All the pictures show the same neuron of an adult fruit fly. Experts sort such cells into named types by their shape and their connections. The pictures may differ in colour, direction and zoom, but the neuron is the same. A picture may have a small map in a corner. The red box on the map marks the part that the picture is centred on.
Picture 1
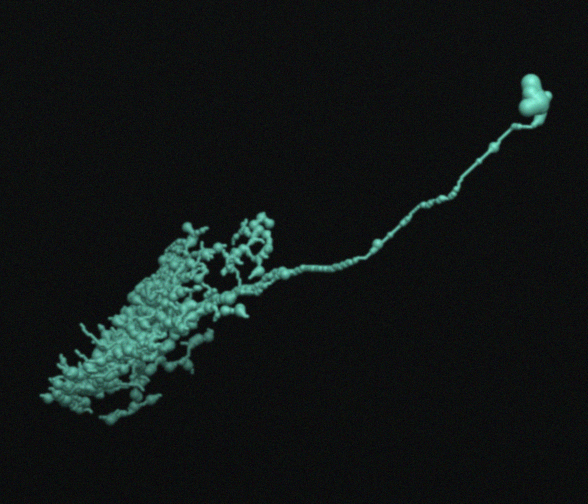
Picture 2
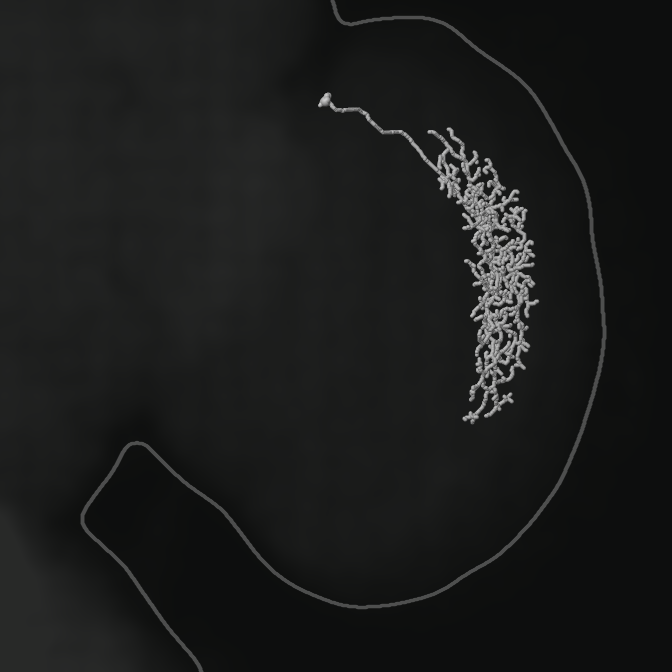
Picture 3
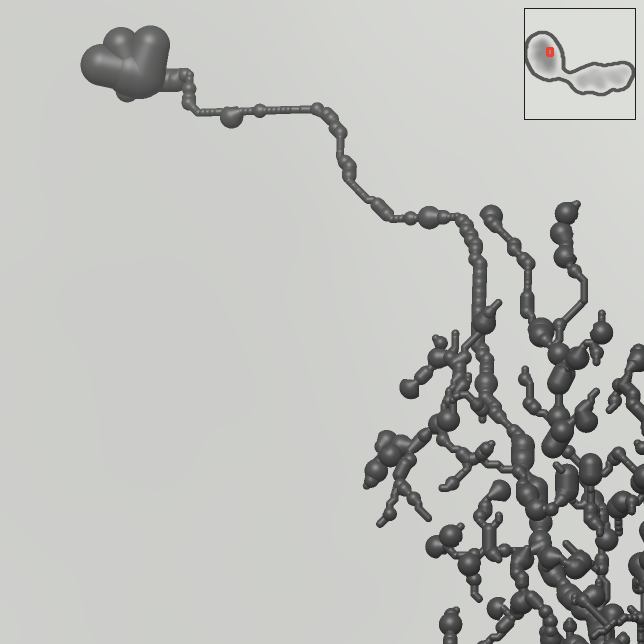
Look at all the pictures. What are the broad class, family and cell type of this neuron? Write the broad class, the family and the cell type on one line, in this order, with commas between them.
optic-lobe intrinsic neuron, Pm, Pm7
